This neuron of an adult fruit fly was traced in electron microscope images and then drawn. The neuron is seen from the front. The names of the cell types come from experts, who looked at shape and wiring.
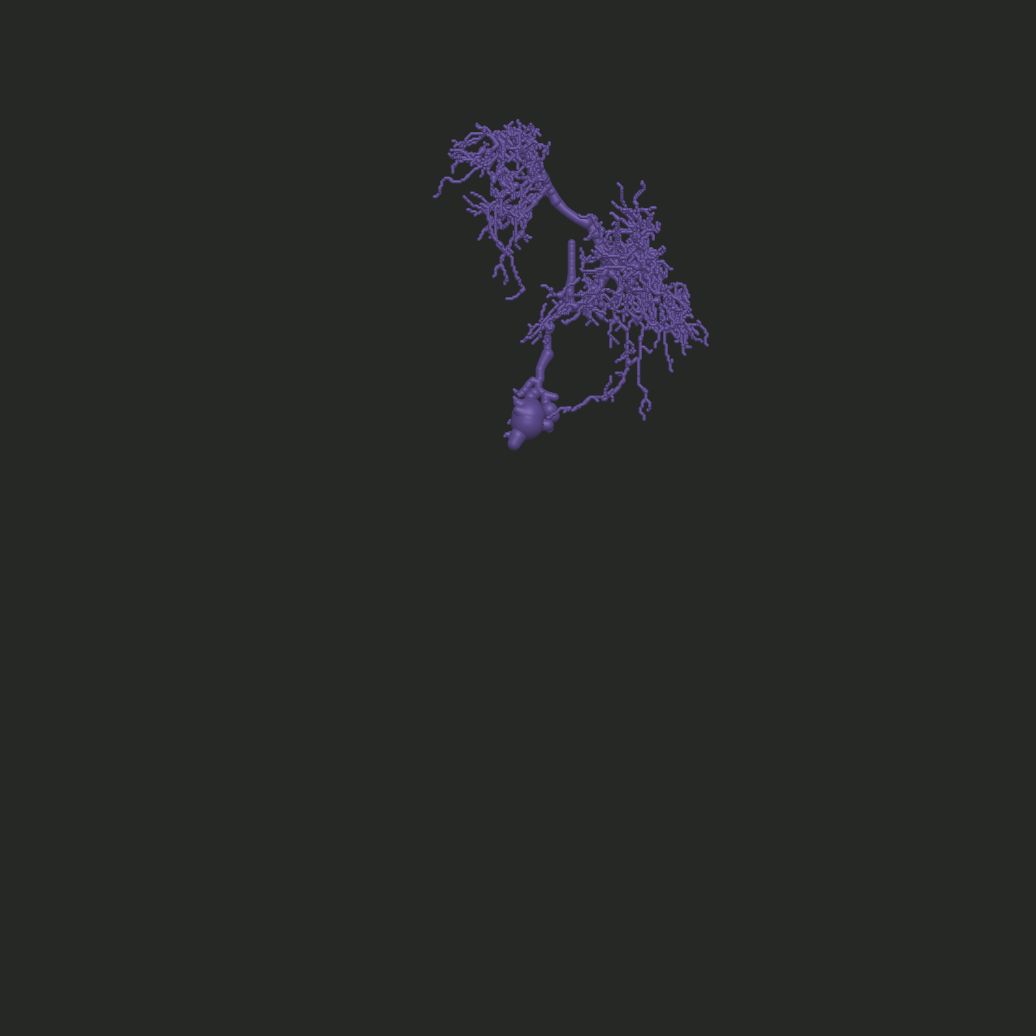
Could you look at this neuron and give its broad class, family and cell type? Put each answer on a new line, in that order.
motor neuron of the nerve cord
MNad
MNad20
